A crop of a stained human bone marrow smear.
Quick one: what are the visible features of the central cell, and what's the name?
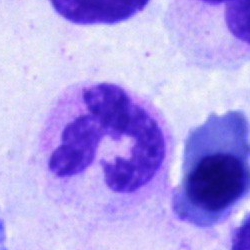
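Looking first at the outline, I see it is round, with a smooth edge. Inside the nucleus the chromatin is dark purple and coarsely clumped, and I can't make out any nucleoli. Turning to the cytoplasm, I find no vacuoles in it. This is a segmented neutrophil.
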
